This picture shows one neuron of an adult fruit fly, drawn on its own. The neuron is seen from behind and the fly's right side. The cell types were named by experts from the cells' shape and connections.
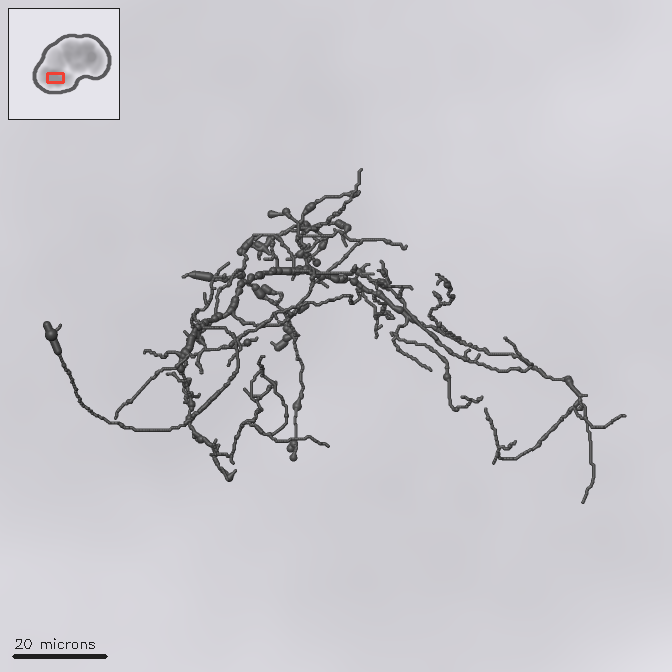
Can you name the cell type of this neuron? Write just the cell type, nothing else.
IN03A066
